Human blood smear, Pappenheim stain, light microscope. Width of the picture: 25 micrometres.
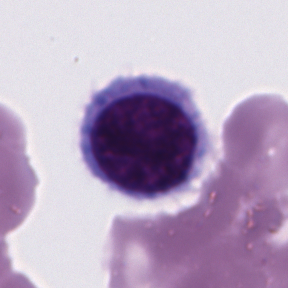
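Hairy cell in a stained peripheral blood smear. The cell measures about 11 micrometres across, and its round nucleus, about 9 micrometres across, fills about 70% of the cell's area. The chromatin stains dark purple throughout the nucleus. Cytoplasm forms only a narrow rim around the nucleus and is broadest along the top of the cell. The outer edge of this hairy cell is slightly ragged rather than smooth.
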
